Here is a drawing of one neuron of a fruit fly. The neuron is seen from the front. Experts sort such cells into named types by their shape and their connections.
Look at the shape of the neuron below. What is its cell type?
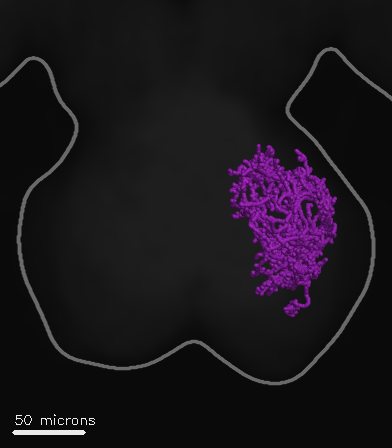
IN08A008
